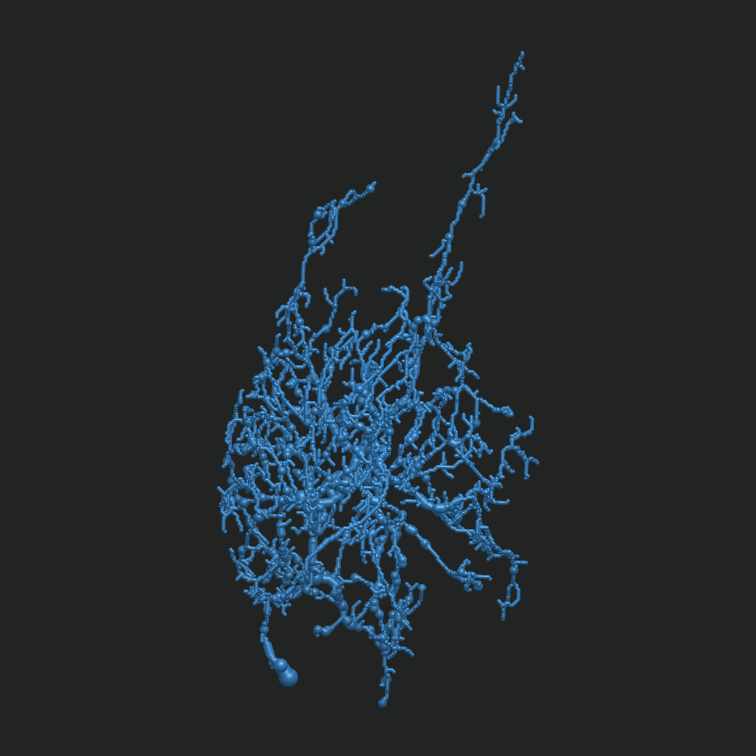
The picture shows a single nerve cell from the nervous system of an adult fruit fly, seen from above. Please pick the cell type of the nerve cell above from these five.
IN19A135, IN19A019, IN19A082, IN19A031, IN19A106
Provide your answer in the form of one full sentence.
Among cell types, the one for this nerve cell is IN19A031.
